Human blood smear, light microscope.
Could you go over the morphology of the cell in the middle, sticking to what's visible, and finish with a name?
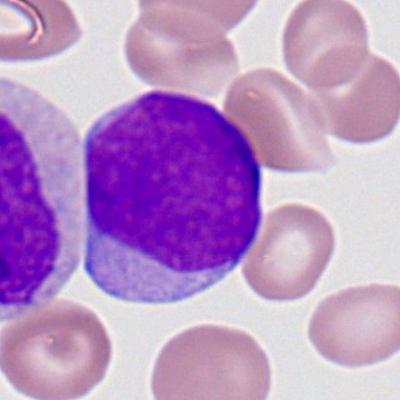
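The chromatin catches my eye first: dark purple, finely stippled with small paler spots. Around it there's only a scant pale blue rim of cytoplasm, widest at the bottom of the cell. I can't make out any distinct granules in that rim. And the surface has no projections. It's a myeloblast.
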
